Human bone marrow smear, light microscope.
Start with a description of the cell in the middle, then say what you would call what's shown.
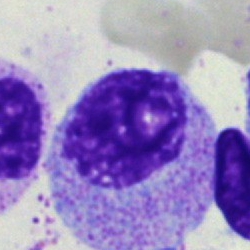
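Nucleus in upper part of cell; wide band of cytoplasm below. Pale rounded area in upper right part of nucleus. Cytoplasm pale blue-grey, numerous fine pink-purple granules scattered throughout. Myelocyte.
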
